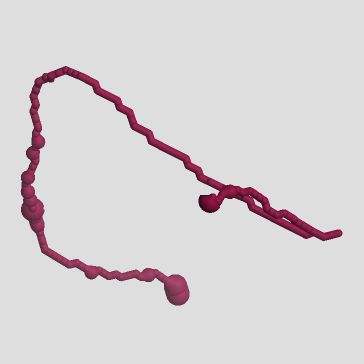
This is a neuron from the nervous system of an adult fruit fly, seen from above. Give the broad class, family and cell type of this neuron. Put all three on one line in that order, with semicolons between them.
sensory neuron entering the brain; class mechanosensory; BM_InOm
